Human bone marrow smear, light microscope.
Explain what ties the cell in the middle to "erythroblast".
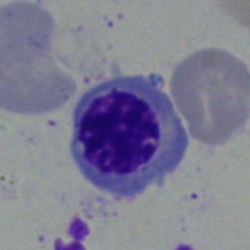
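In this erythroblast, the nucleus lies slightly off-centre, toward the upper left of the cell.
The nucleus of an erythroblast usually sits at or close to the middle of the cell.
The shift here is only slight, so the nucleus stays close to the middle and its position goes with the name. The chromatin is dark purple and clumped, with paler patches scattered between the clumps. A moderate rim of pale grey-blue cytoplasm surrounds the nucleus, and no vacuoles appear in it.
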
